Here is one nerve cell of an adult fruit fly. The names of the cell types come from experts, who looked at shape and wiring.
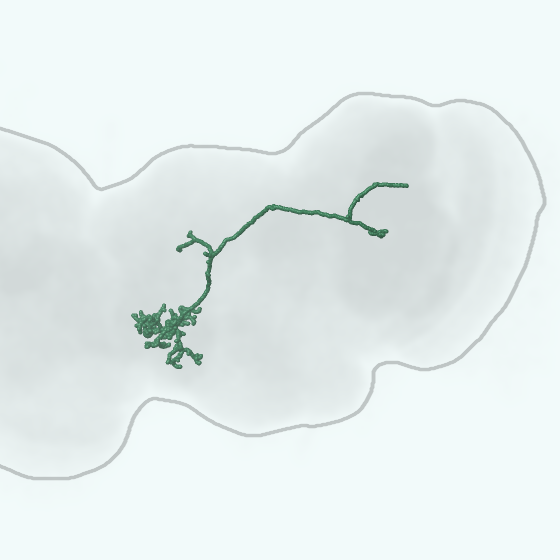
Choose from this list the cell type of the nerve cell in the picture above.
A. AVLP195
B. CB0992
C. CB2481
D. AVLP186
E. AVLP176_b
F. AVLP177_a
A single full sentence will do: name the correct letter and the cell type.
Option C gives CB2481 as the cell type of the nerve cell.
